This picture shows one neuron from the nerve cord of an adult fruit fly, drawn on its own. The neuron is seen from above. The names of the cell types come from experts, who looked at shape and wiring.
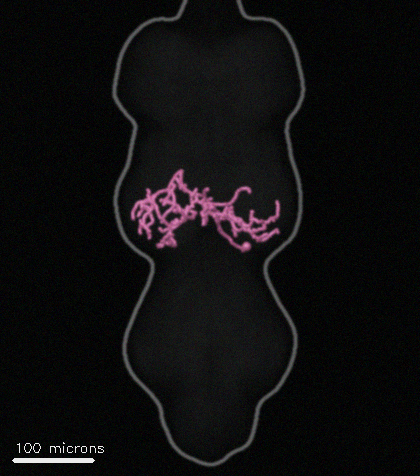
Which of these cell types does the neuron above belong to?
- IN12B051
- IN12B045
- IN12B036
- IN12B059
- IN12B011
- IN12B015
IN12B045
